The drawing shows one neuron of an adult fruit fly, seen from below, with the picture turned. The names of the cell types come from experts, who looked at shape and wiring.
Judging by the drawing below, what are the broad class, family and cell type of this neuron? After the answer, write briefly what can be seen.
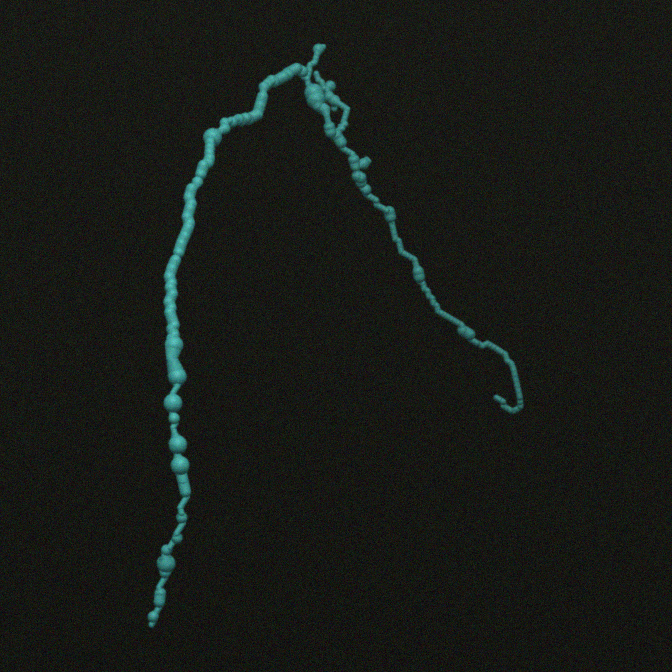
Its broad class is sensory neuron entering the nerve cord. The name of its family is class mechanosensory tactile. It is of cell type SNta20. No cell body is drawn. It has a dozen or fewer branch ends.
